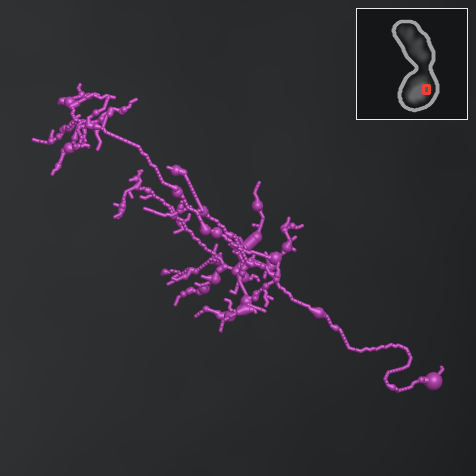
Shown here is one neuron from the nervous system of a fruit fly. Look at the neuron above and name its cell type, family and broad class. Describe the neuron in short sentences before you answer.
The cell body can be seen at the lower right of the picture. Dozens of branch ends can be seen. It is of cell type Mi10. Its family is Mi. It is an optic-lobe intrinsic neuron.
